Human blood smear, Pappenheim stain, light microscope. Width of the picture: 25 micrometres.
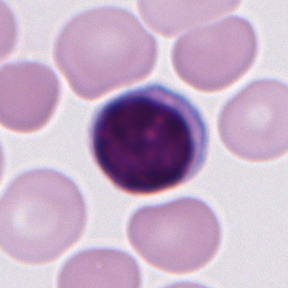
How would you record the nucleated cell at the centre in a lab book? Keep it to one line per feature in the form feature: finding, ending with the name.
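Nucleus: round in outline, about 9 micrometres across
Its share of the cell: nearly the whole of it
Chromatin: dark purple, gathered into coarse clumps
Cytoplasm: just a thin rim around the nucleus
Colour of that rim: pale blue
Name: typical lymphocyte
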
